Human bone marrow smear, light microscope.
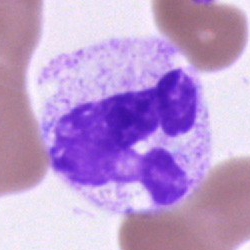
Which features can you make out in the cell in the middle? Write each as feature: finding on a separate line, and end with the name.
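Outline: round, smooth
Chromatin: dense, dark purple, clumped
Granules: many fine violet, scattered throughout cytoplasm
Vacuoles: none seen
Name: segmented neutrophil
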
